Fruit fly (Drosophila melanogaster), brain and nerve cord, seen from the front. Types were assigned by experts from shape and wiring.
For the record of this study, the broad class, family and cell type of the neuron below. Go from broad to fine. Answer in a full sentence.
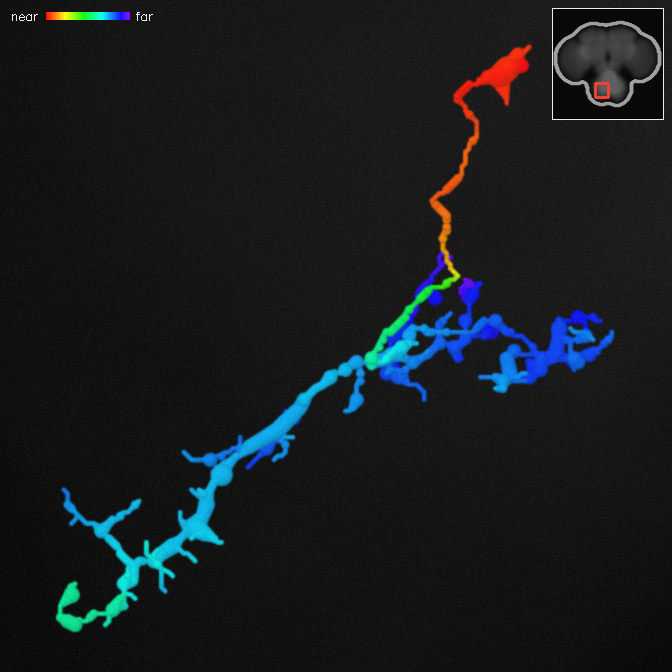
A nerve-cord intrinsic neuron of hemilineage 09A, type IN09A052.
